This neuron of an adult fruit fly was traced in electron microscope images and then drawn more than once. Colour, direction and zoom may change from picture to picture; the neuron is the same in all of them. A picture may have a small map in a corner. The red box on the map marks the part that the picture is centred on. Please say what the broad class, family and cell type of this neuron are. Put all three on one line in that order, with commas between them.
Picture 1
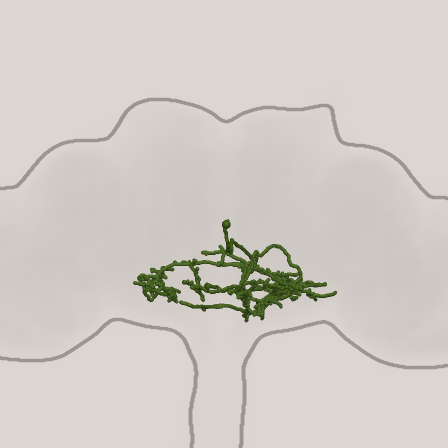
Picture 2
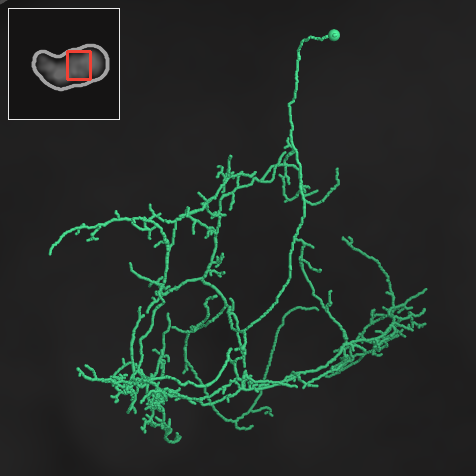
central-brain intrinsic neuron, hemilineage DM1_antero_ventral, PS117_b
